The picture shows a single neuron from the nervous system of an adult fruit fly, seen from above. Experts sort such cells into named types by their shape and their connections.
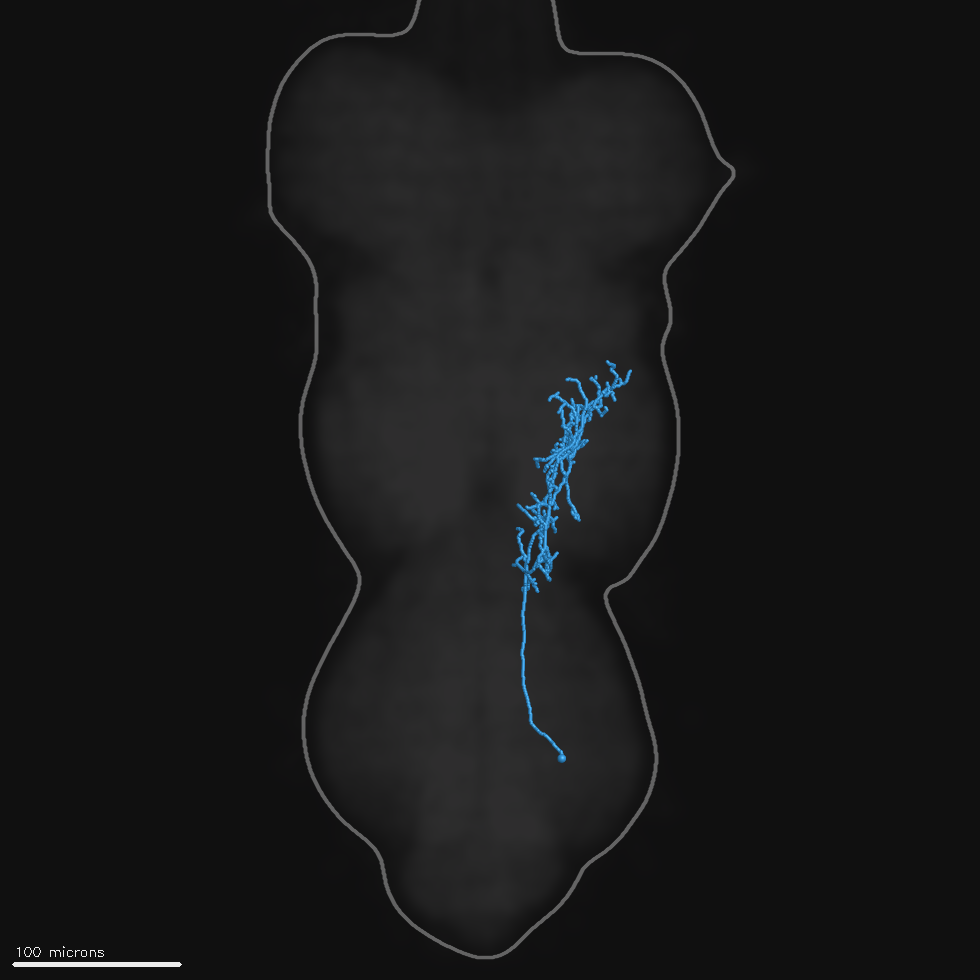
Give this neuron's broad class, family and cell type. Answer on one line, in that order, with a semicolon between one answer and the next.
nerve-cord intrinsic neuron; hemilineage 03B; IN03B063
